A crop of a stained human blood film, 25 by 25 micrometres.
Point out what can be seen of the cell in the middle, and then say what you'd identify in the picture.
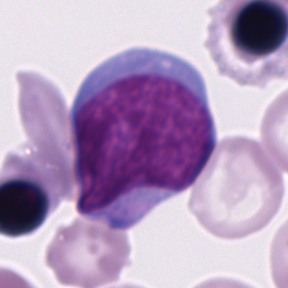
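Look first at the nucleus: it is irregular, with a crease or fold running across it, and it fills most of the cell. Now check the cytoplasm, where you will find neither granules nor vacuoles. What you have here is a myeloblast.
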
